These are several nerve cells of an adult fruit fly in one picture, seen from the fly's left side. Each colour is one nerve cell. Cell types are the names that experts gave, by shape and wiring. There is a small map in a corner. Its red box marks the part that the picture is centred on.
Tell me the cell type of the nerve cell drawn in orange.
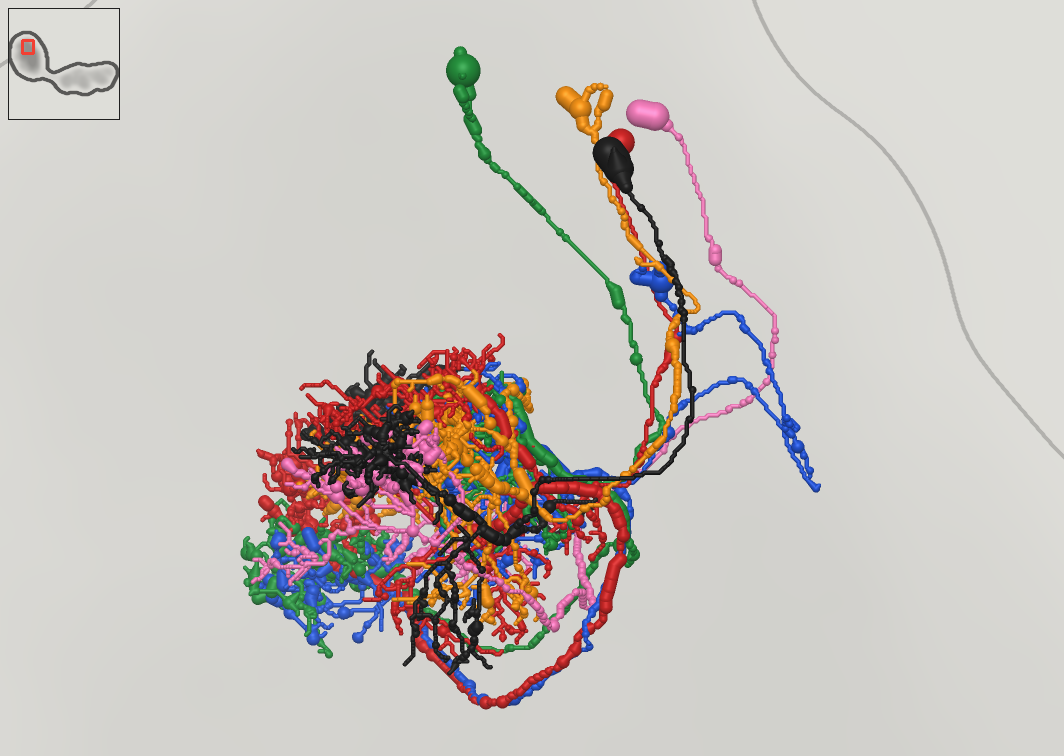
hDeltaG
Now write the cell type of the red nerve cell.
hDeltaC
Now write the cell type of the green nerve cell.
hDeltaH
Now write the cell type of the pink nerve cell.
hDeltaK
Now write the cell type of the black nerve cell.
hDeltaL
